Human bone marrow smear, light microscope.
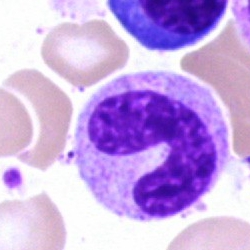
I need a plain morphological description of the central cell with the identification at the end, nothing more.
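The nucleus is bent into a deep horseshoe. Its chromatin is clumped into darker patches separated by paler areas. The cytoplasm is plentiful, pale lilac and filled with fine, dust-like lilac granules. The cell is a band neutrophil.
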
